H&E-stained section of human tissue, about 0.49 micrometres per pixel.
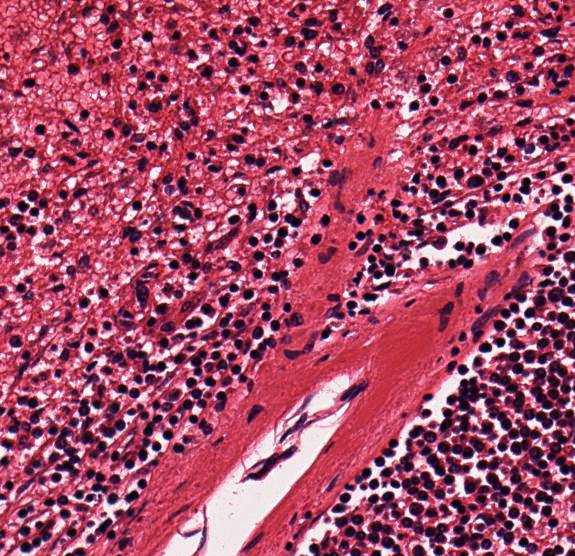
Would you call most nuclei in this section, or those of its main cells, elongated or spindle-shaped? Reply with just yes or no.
No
